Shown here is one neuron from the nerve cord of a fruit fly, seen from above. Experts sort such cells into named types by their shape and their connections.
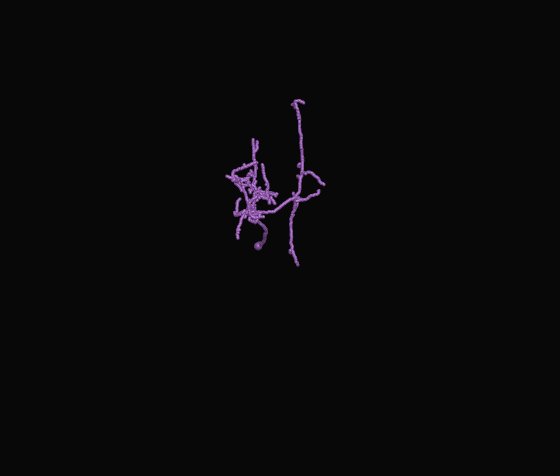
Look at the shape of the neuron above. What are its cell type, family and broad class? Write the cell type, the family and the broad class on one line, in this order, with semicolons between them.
IN06A116; hemilineage 06A; nerve-cord intrinsic neuron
